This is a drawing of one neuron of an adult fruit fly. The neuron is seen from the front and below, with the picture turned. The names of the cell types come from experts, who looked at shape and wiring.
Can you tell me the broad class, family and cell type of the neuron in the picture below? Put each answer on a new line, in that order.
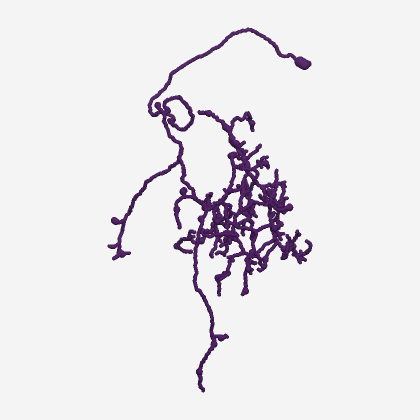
nerve-cord intrinsic neuron
hemilineage 01B
IN01B050_b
